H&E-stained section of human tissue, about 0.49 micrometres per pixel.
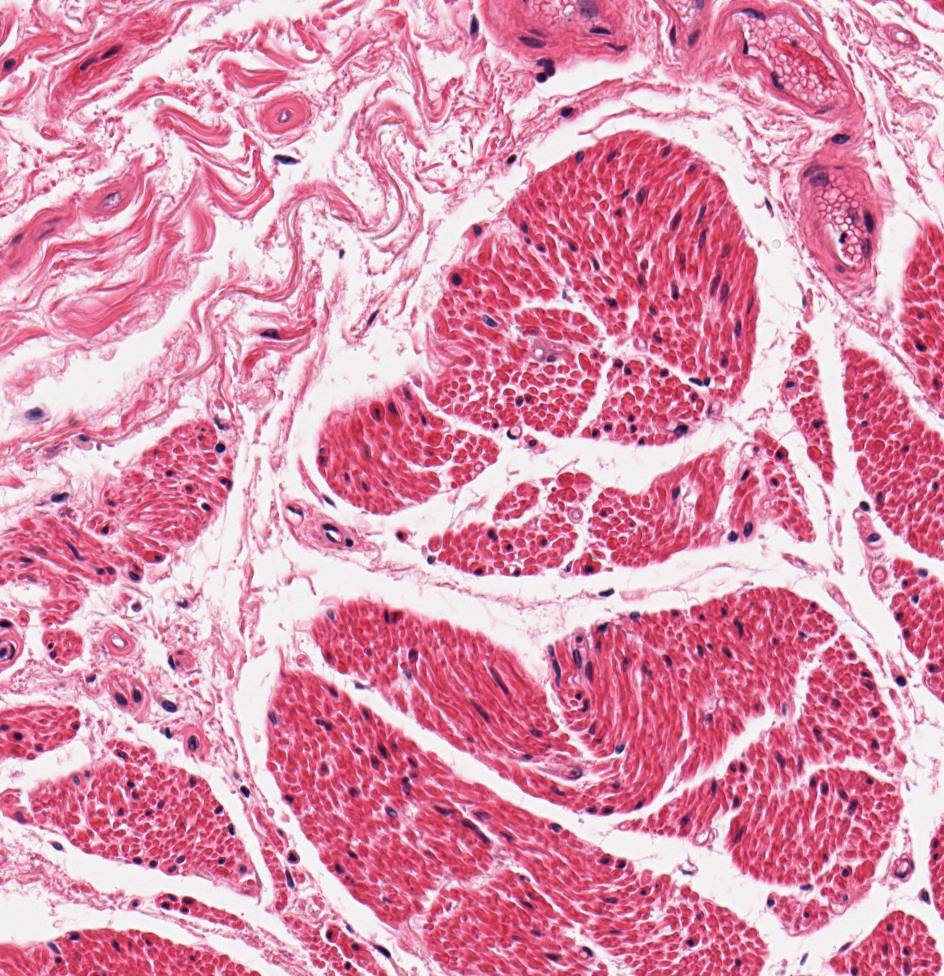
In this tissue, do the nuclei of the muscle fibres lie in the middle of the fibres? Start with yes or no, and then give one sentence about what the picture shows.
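Yes. The muscle cells have single, elongated, centrally placed nuclei, and no cross-striations are seen.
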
